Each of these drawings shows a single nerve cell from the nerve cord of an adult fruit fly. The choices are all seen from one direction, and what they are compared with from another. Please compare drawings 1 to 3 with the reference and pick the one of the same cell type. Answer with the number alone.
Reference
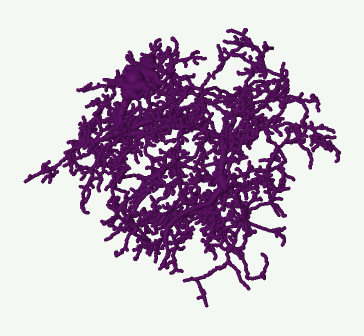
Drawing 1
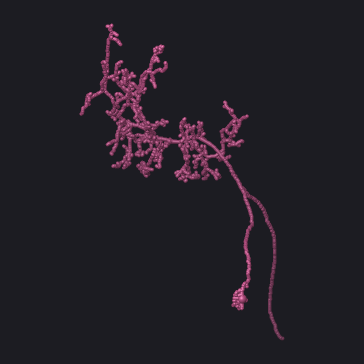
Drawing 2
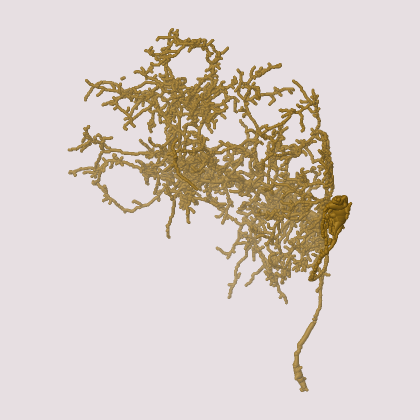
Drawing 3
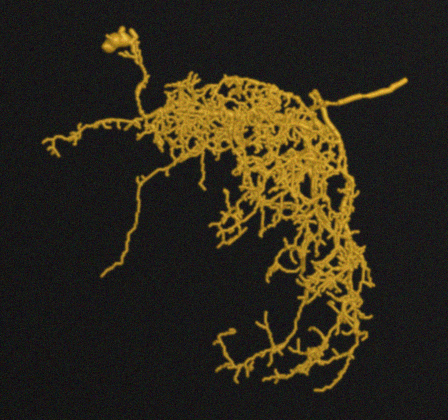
3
